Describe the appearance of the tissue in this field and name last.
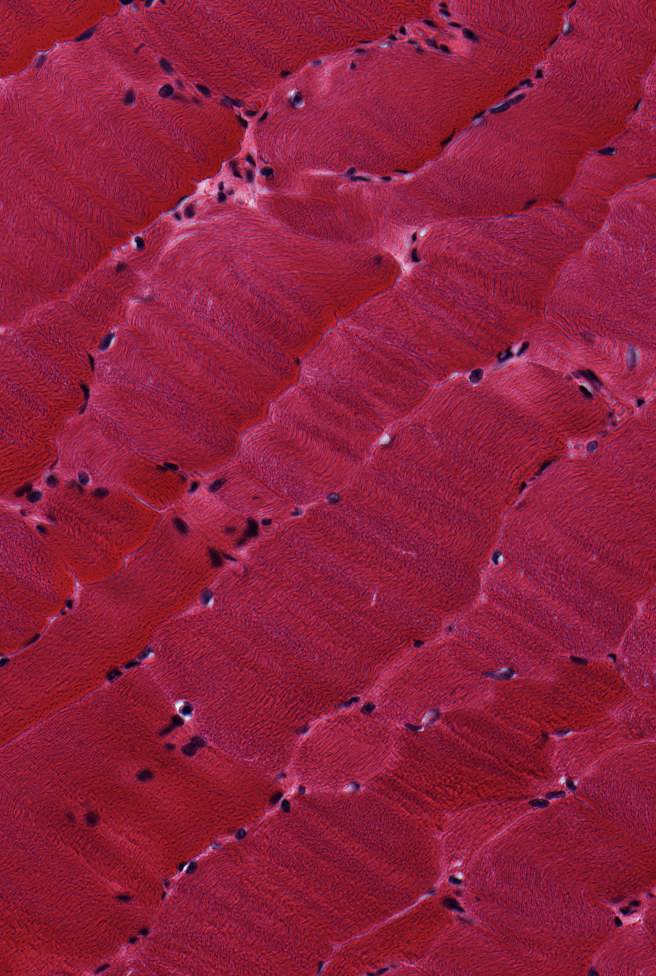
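First, the fibres show fine cross-striations along their length. Second, their nuclei lie at the fibre edges rather than centrally, and are small, dark and flattened along the fibres' long axis. Third, the cytoplasm is deeply and evenly eosinophilic. The tissue is skeletal muscle.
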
